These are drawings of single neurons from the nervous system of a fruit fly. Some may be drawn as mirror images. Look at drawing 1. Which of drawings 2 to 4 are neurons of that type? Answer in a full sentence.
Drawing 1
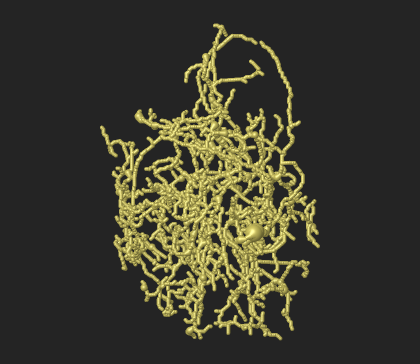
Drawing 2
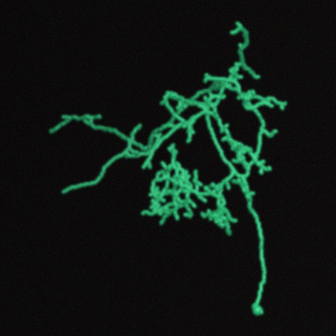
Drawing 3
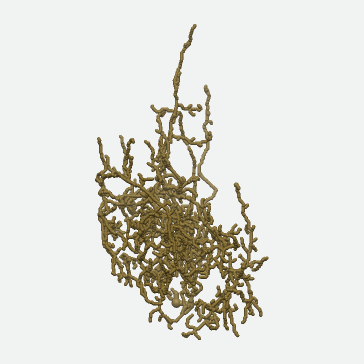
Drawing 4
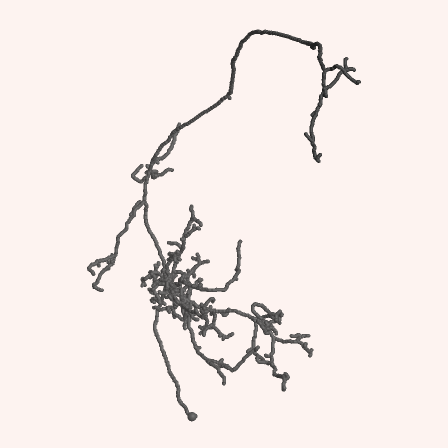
Drawing 3 is of the same cell type.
